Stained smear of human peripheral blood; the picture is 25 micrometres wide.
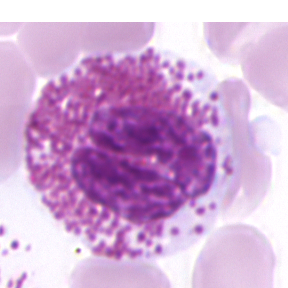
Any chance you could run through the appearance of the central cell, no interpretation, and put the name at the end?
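Many coarse, round granules pack the cytoplasm, fairly even in size. Most of the nucleus stays visible among them. The nucleus lies toward the right side of the cell, with the densest granules to its left. This cell is an eosinophil.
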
